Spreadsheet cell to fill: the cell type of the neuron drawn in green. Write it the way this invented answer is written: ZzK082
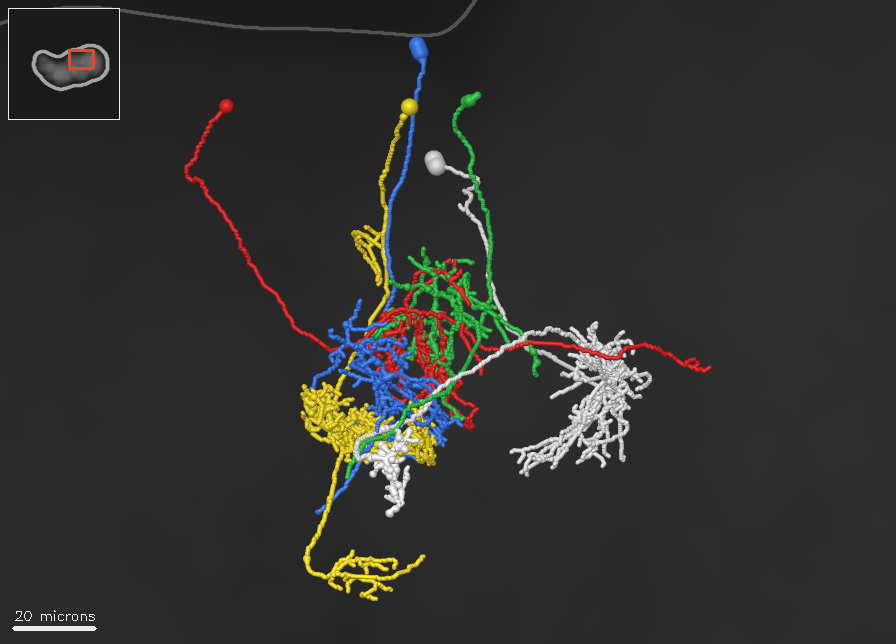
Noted: FC3_a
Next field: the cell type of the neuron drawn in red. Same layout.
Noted: FC3_c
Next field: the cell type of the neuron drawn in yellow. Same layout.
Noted: PFR_a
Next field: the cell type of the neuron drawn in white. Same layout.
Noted: FR1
